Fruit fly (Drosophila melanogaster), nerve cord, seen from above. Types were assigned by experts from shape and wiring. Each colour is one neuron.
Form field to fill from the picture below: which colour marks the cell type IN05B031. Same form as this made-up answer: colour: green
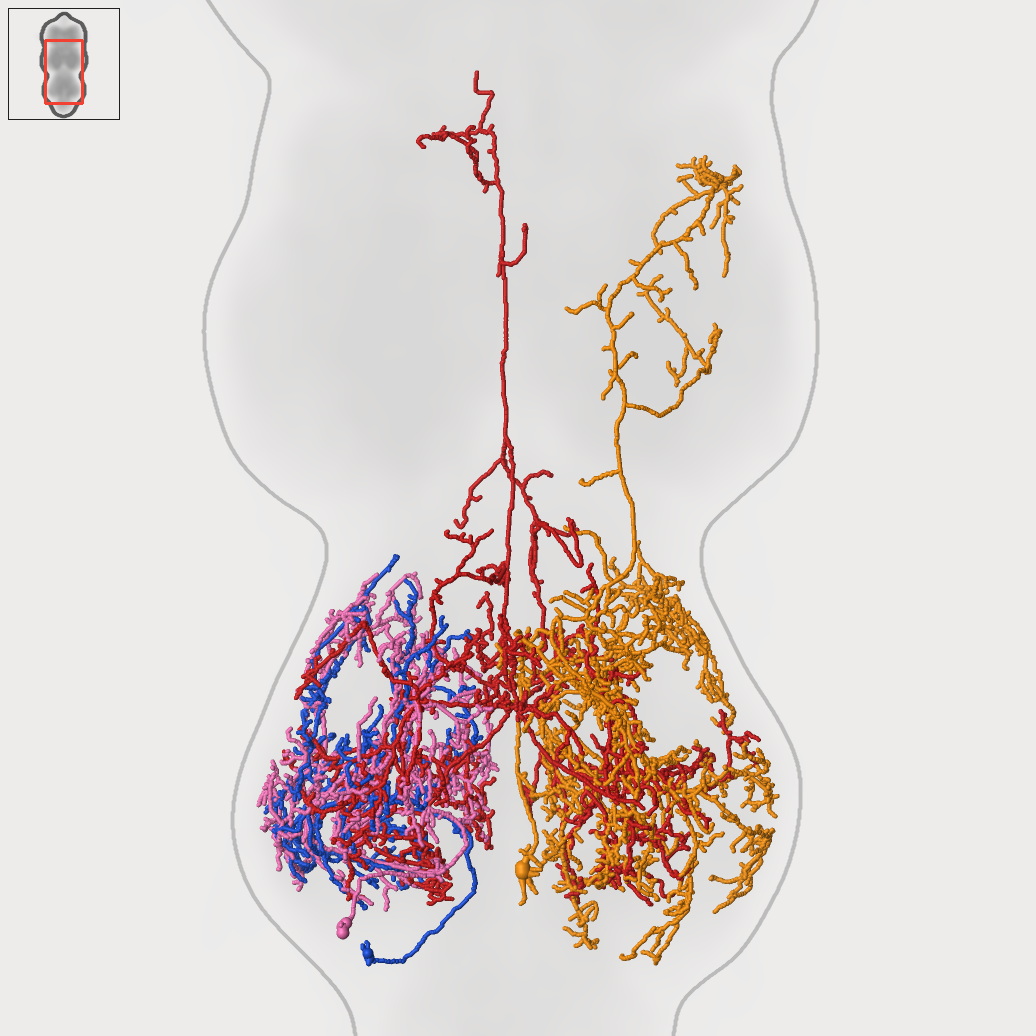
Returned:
colour: red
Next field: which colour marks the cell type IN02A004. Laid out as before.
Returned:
colour: orange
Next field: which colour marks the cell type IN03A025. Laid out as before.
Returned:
colour: pink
